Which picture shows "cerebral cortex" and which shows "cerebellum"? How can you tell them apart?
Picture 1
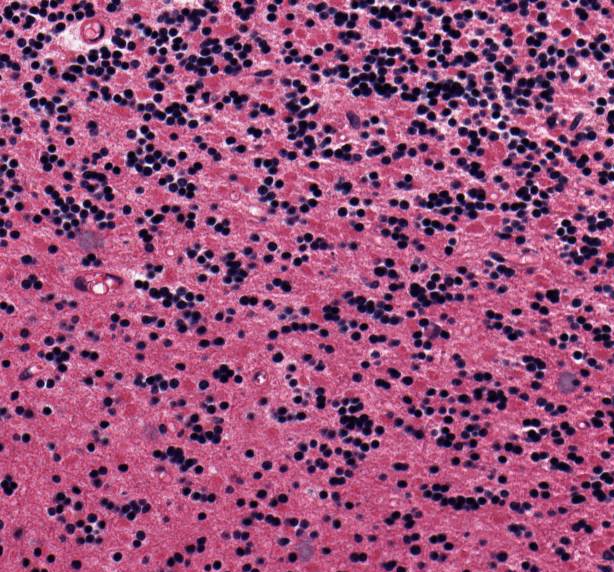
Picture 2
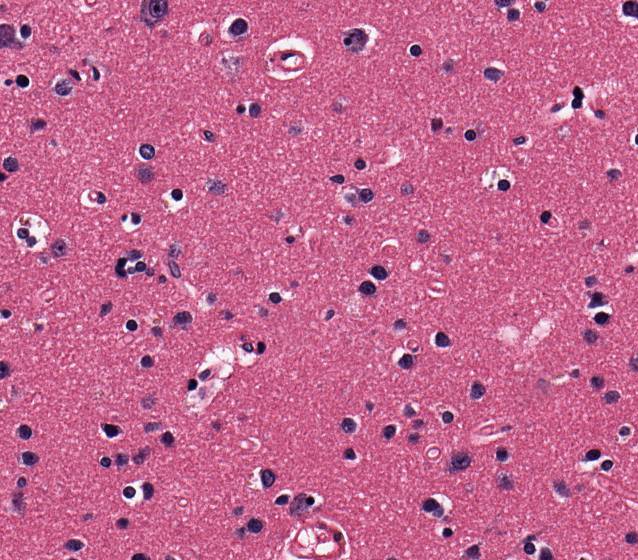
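Cerebellum is the first picture, cerebral cortex the second. In picture 1, small round nuclei, dense and dark blue-black with little or no cytoplasm around them, fill the whole field on a pink, finely fibrillary background. Scattered among them are a few faint, pale grey-blue rounded bodies, larger than the dark nuclei, at the left middle and the lower right, for instance. Picture 2 looks looser: cells lie singly in a finely granular pink matrix, most of them small with round, dark, dense nuclei and very little visible cytoplasm, and many of those nuclei sit within clear round halos. No fat cells or muscle fibres appear there.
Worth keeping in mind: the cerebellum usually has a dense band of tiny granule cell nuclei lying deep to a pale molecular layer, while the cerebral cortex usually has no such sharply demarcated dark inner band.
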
